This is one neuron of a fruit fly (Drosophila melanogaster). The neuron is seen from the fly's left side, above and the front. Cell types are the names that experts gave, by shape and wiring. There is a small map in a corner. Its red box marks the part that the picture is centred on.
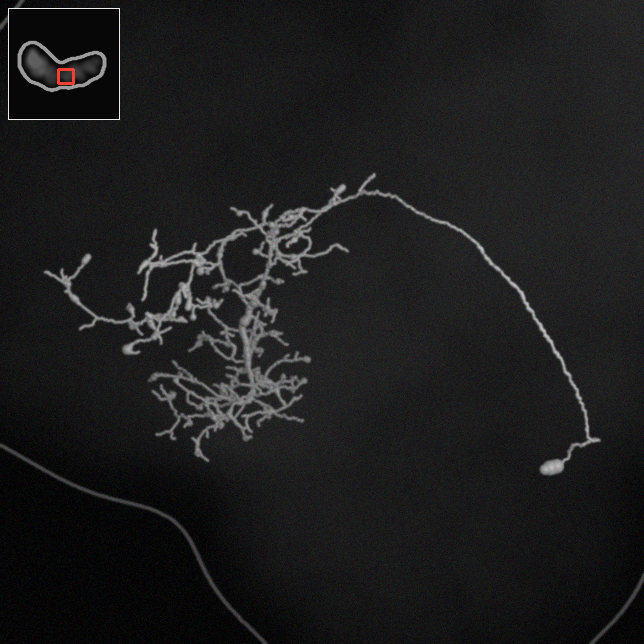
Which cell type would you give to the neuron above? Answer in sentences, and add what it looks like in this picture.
It is of cell type IN12B036. It is a nerve-cord intrinsic neuron. The cell body is at the lower right of the picture. The picture shows dozens of branch ends.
